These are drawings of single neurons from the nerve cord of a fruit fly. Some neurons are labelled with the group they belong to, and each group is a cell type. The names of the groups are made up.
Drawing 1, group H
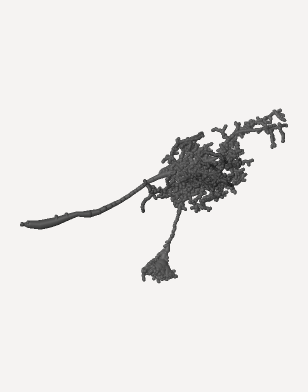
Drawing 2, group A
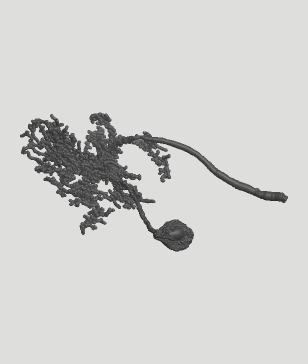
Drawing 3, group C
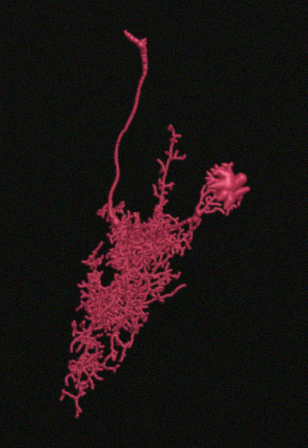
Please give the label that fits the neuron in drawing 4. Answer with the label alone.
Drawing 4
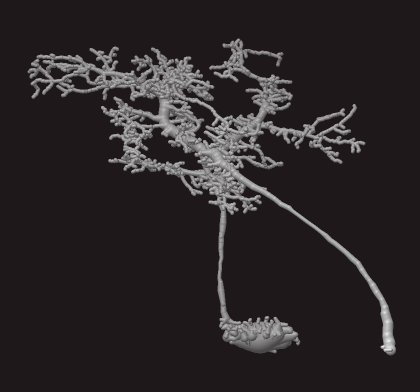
group C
